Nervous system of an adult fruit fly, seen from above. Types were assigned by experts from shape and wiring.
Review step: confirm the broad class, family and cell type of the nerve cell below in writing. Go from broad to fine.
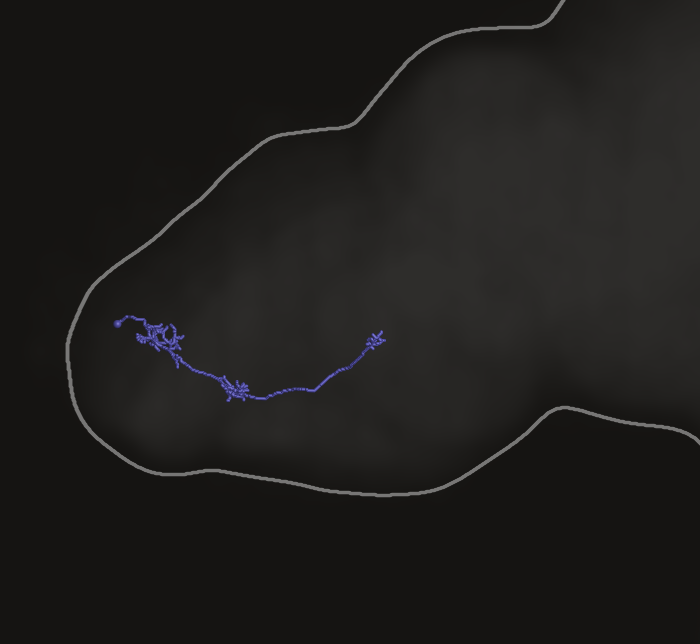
optic-lobe intrinsic neuron; Tm; Tm6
